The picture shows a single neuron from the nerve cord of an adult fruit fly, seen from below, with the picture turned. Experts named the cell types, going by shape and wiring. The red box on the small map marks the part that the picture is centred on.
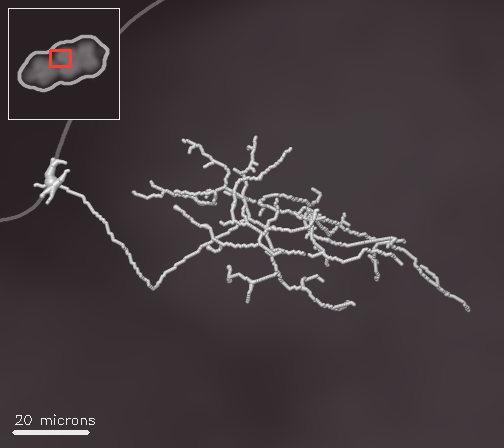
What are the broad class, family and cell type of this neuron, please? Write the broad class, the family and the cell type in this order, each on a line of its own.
nerve-cord intrinsic neuron
hemilineage 01B
IN01B079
